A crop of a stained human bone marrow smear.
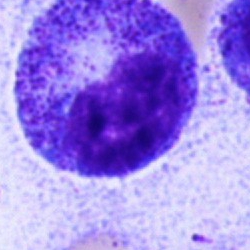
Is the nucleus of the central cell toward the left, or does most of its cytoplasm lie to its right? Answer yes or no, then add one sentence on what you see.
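No. The nucleus sits off-centre toward the lower right of the cell.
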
